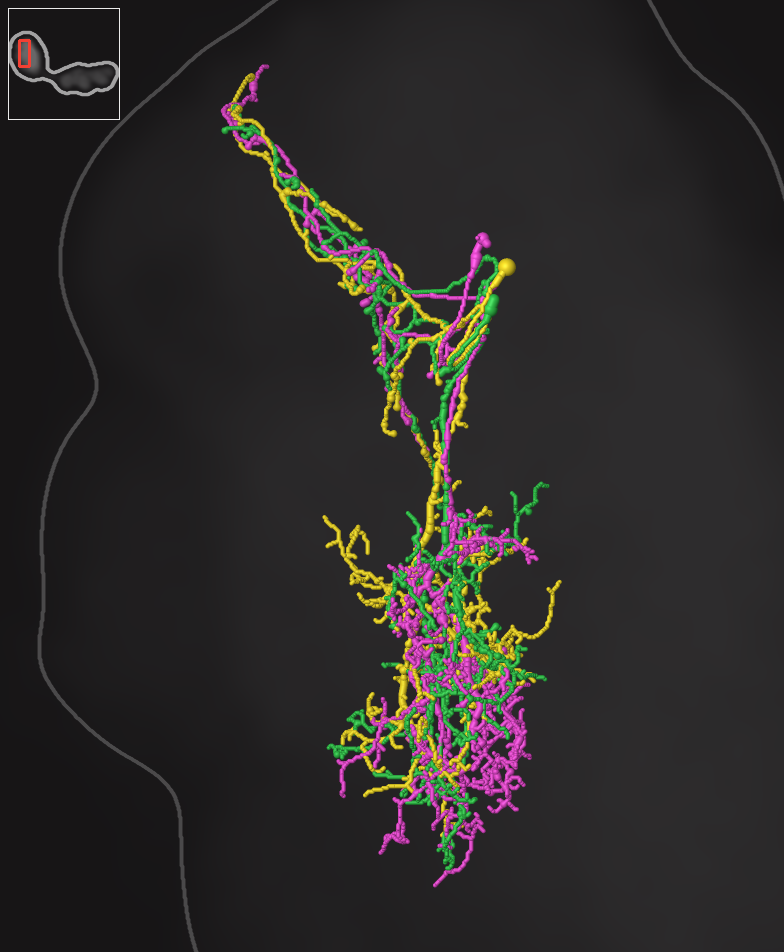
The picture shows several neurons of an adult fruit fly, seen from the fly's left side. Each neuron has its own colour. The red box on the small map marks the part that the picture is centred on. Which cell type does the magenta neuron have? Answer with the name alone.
AVLP761m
